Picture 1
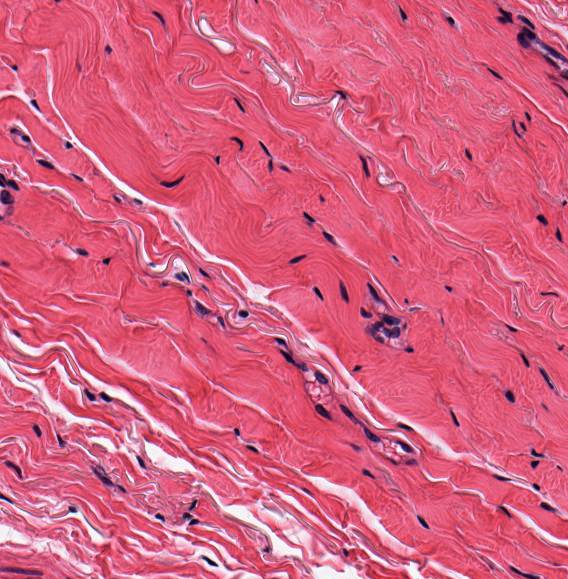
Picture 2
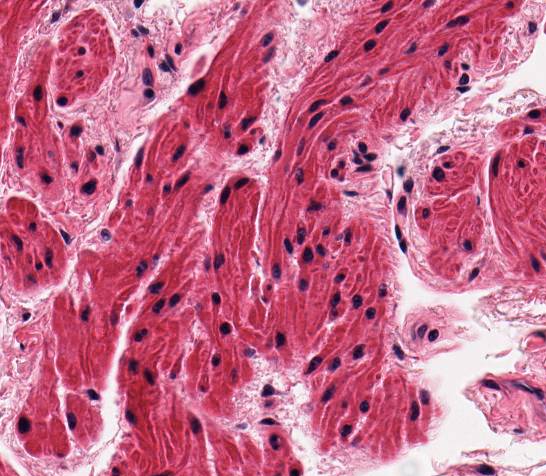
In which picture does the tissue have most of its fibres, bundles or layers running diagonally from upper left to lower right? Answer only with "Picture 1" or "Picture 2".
Picture 1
